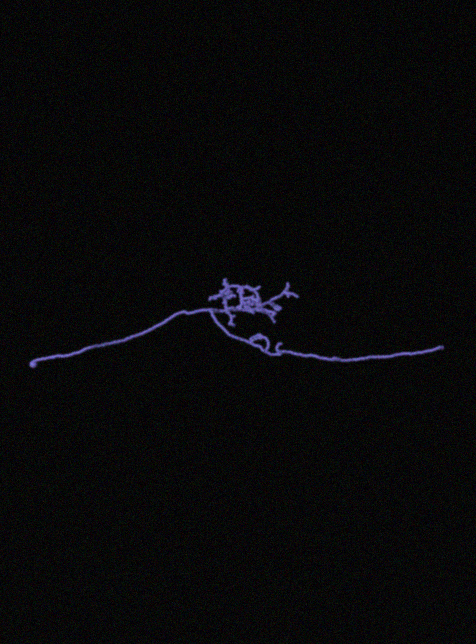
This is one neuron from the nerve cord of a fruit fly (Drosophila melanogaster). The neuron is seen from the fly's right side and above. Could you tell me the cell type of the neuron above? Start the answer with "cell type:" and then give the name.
cell type: IN06A125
